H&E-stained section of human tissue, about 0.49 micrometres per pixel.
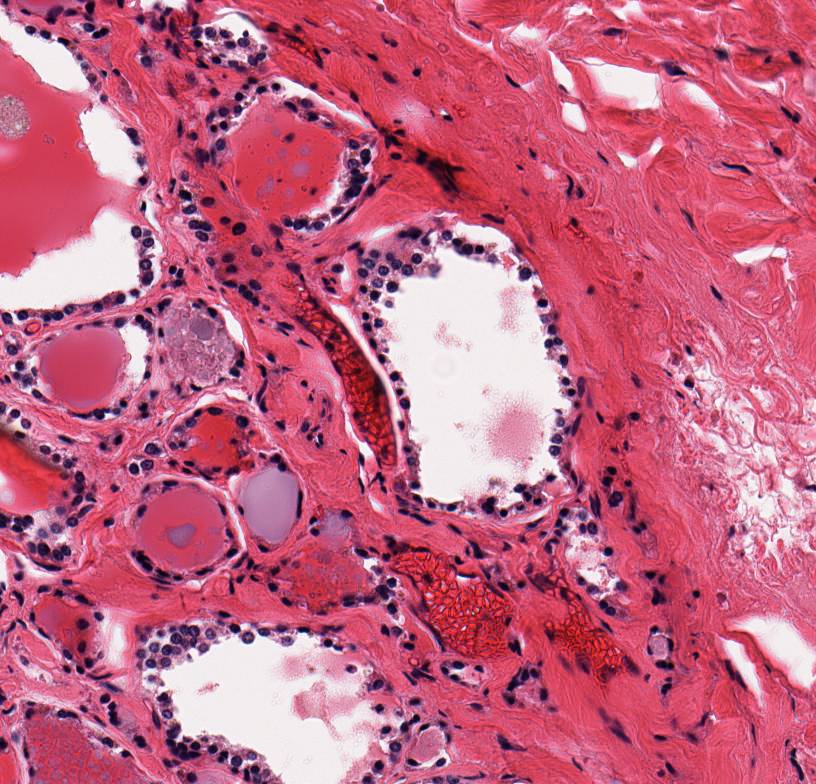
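Thyroid: round follicles fill the left and centre of the field, and dense fibrous tissue lies at the upper right and right. Each follicle has a single layer of low cuboidal lining cells with small, round, dark nuclei. Many smaller follicles on the left hold smooth, homogeneous pink colloid. The large central follicle is largely empty and white, with only a few pale pink patches of colloid.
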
